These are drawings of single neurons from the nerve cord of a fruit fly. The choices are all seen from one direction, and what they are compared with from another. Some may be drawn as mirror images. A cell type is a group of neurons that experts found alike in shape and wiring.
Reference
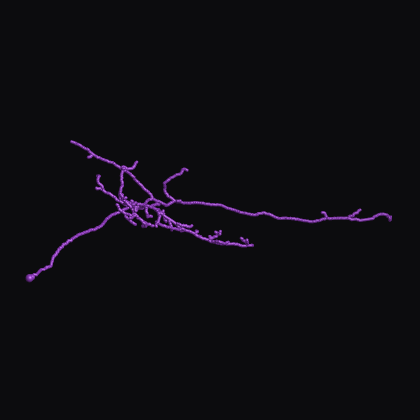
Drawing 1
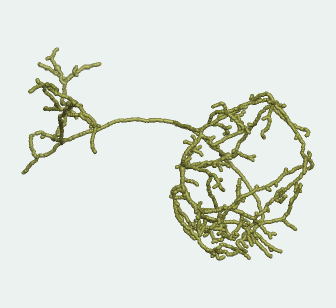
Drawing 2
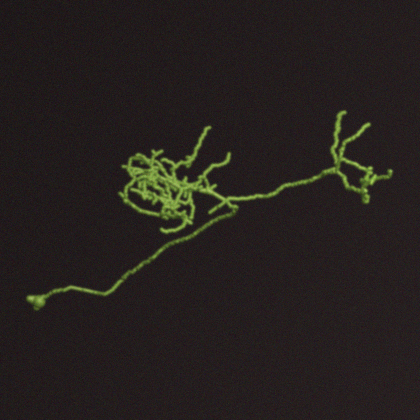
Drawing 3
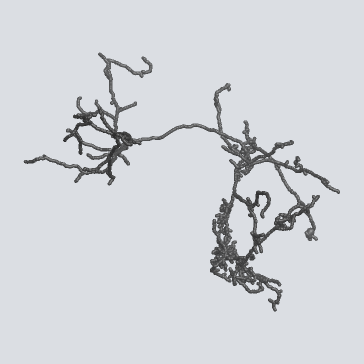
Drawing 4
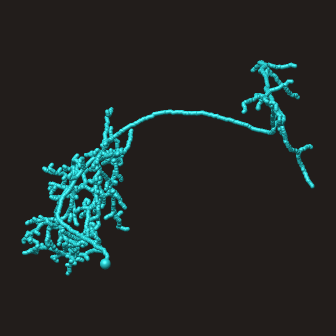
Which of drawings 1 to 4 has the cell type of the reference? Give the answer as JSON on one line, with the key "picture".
{"picture": 2}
